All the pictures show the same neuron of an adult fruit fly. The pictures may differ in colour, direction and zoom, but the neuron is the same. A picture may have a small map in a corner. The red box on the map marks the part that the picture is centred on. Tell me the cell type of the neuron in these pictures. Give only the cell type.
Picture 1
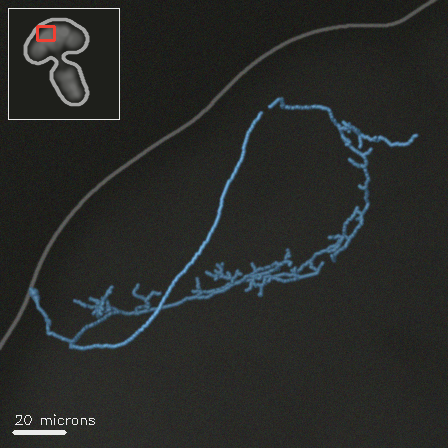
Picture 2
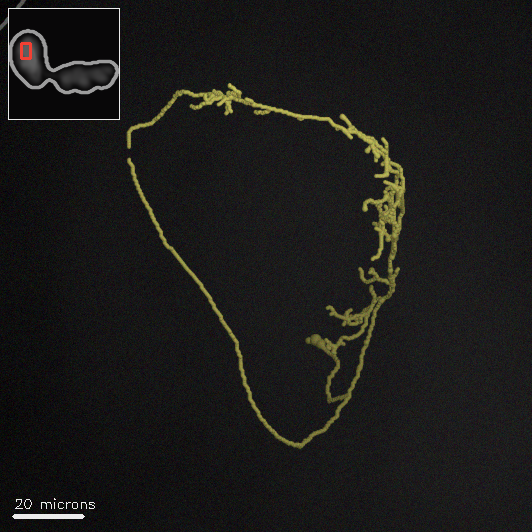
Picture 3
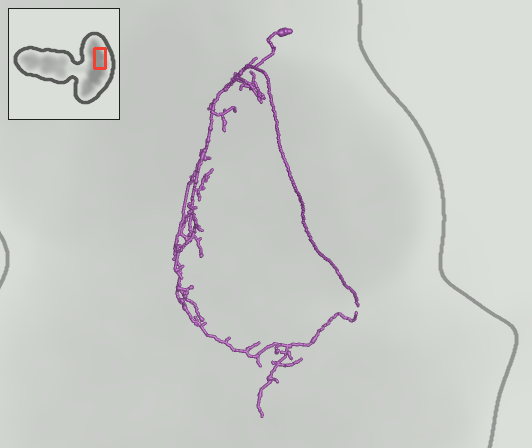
CB1289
